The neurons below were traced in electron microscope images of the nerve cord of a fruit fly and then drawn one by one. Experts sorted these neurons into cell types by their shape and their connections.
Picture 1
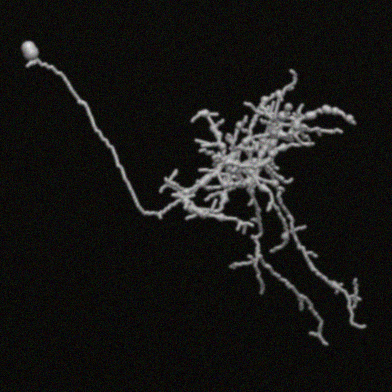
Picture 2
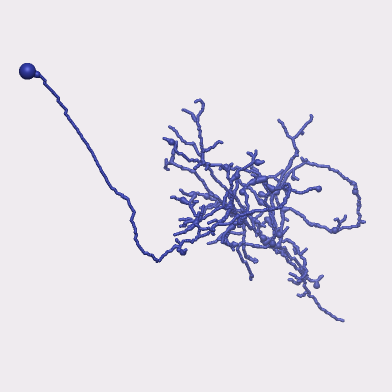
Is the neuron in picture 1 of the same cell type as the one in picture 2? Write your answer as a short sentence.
They are of different cell types.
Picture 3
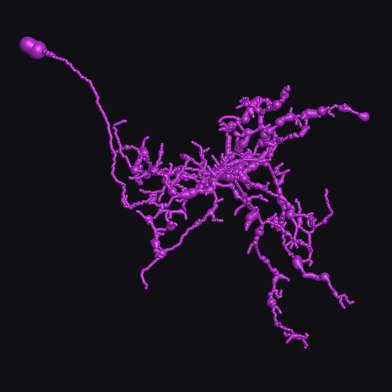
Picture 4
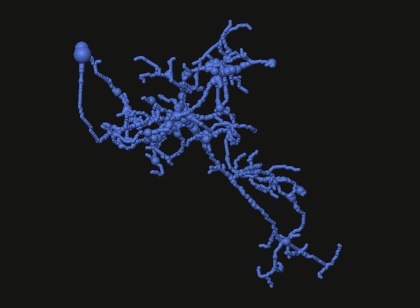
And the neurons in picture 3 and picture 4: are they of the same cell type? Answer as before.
They are of the same cell type.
